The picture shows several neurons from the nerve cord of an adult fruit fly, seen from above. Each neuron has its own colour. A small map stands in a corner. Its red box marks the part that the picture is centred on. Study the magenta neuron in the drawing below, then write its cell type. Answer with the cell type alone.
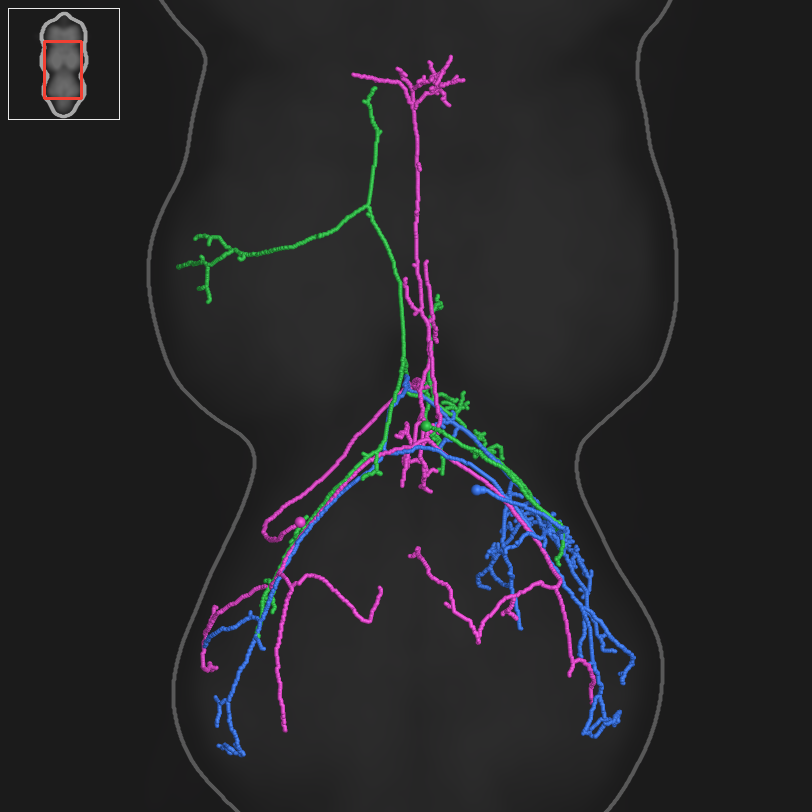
IN18B055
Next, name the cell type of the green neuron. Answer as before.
IN18B056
